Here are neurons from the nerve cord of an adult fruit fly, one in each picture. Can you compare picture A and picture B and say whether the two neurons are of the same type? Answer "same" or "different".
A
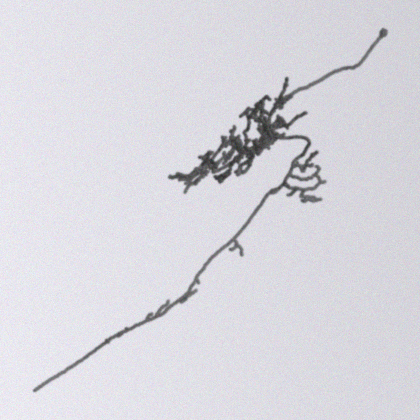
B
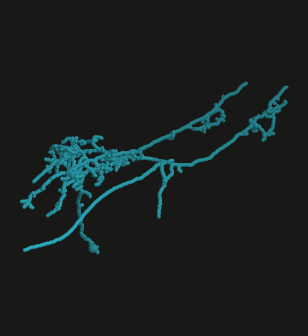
different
